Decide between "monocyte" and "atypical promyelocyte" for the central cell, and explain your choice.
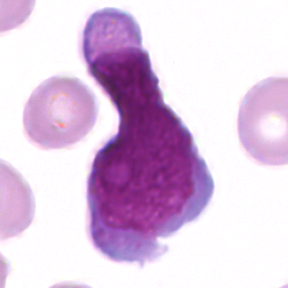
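This is an atypical promyelocyte, not a monocyte. Its nucleus fills most of the cell and reaches up into the narrow upper part. The chromatin is finely granular, without coarse dense clumps. A pale round nucleolus-like area lies in the lower left of the nucleus. A small ragged tag of cytoplasm projects from the bottom edge of the cell.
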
